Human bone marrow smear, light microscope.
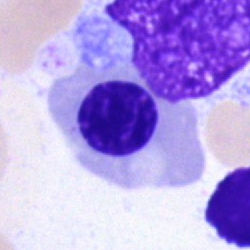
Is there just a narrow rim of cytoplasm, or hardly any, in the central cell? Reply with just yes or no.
No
